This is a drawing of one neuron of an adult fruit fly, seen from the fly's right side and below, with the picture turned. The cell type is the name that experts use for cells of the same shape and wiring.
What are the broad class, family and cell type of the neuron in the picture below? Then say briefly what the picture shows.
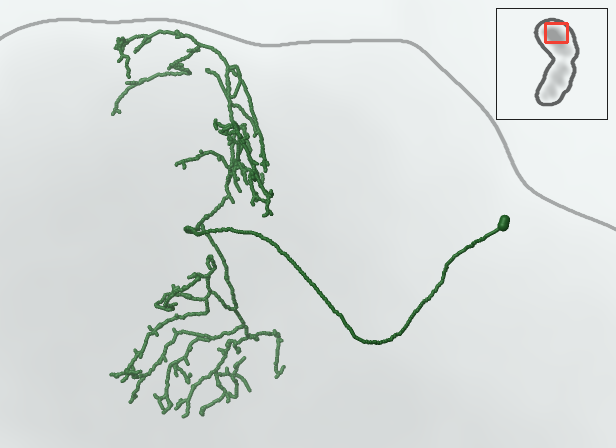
Its broad class is central-brain intrinsic neuron. The family is hemilineage LALv1_dorsal. It is of cell type FB4E_a. Its cell body lies on the right of the picture. Dozens of branch ends can be seen.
